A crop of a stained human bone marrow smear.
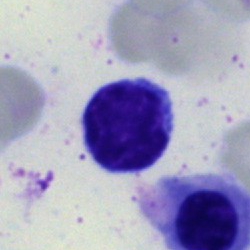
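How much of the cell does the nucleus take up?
Almost all of it, leaving at most a very thin rim of cytoplasm.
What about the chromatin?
Dense, dark purple, coarsely clumped.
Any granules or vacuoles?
Neither.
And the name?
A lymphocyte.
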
